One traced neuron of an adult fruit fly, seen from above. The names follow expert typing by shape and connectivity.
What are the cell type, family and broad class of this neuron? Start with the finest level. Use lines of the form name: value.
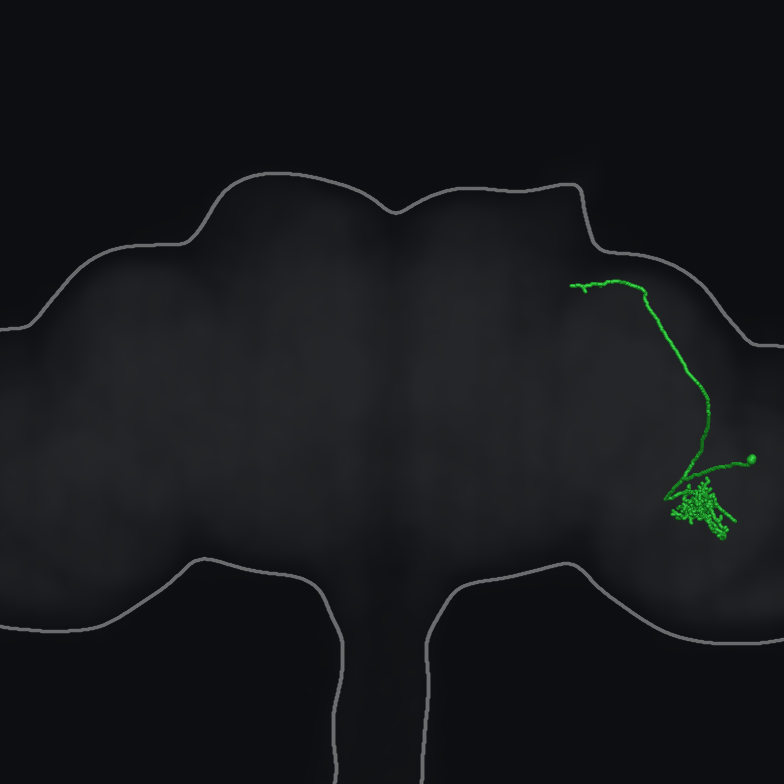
cell type: LC10b
family: hemilineage VPNd2
broad class: visual projection neuron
